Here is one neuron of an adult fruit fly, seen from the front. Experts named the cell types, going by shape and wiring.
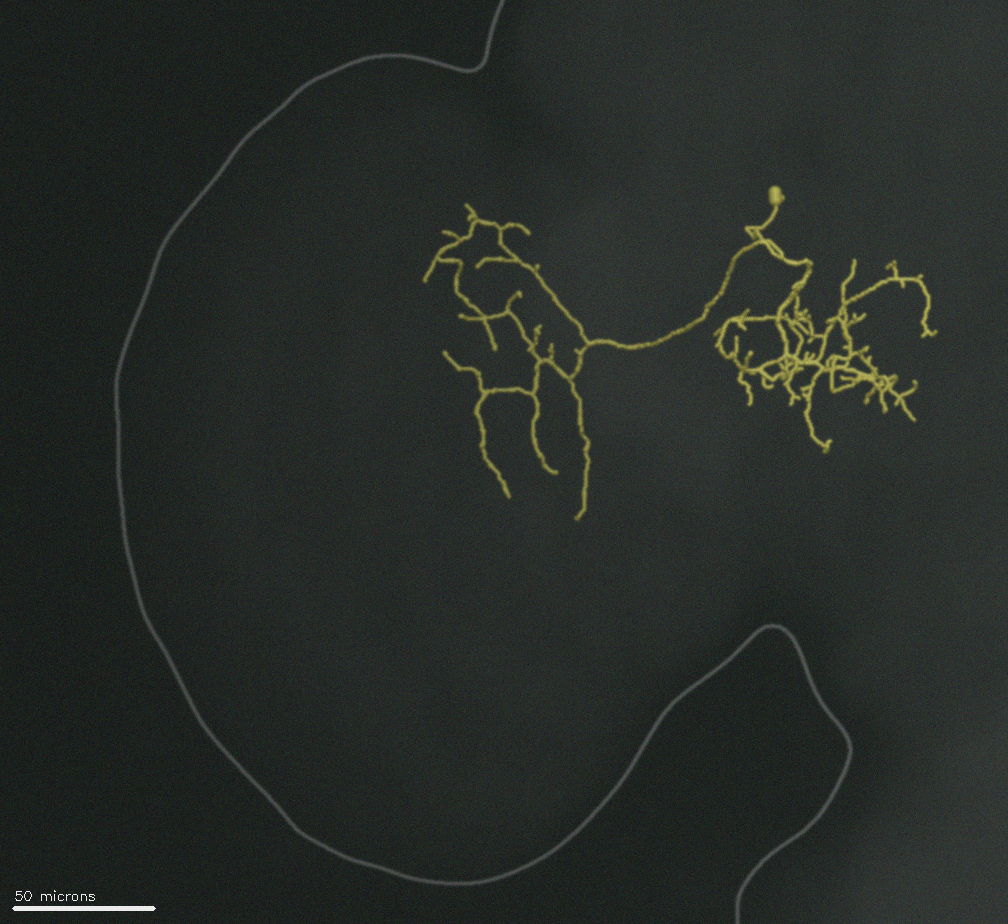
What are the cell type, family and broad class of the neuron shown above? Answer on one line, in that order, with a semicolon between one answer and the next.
LPT115; hemilineage VLPp&l1_posterior; visual centrifugal neuron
